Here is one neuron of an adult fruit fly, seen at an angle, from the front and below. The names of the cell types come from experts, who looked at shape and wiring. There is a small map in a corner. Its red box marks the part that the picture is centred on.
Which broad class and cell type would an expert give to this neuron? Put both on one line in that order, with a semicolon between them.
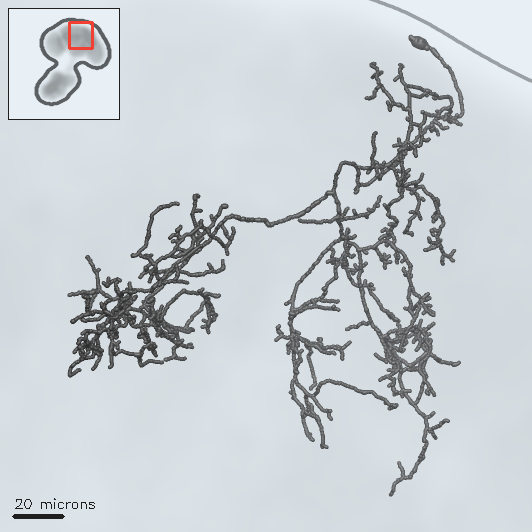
central-brain intrinsic neuron; LAL042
